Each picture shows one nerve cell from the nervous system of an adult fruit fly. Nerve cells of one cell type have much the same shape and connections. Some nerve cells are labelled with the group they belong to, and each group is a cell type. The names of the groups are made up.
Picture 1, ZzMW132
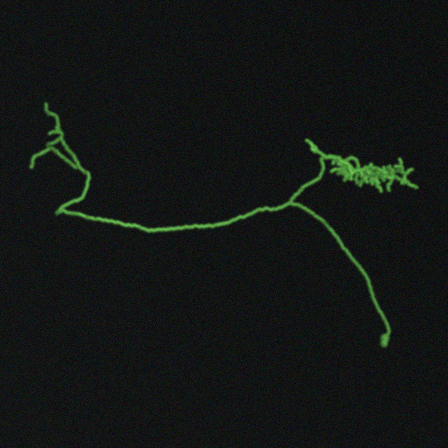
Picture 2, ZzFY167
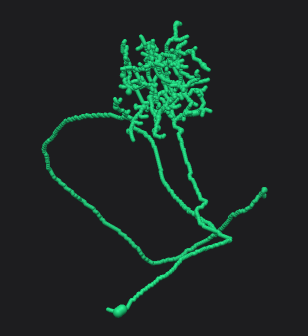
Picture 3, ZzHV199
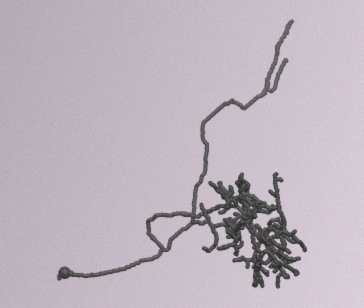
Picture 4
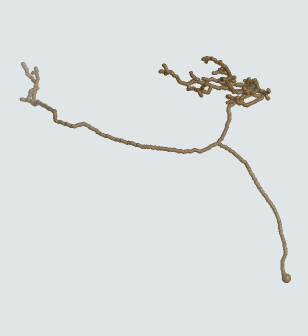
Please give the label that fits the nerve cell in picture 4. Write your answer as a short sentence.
It belongs to ZzMW132.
